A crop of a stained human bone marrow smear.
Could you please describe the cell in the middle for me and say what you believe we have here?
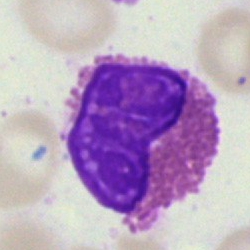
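Nucleus large, off-centre to the left; indentation on right side gives a kidney-like shape. Cytoplasm a broad crescent on the right. Cell edge bumpy and irregular where granules stand out. This is an eosinophil.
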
